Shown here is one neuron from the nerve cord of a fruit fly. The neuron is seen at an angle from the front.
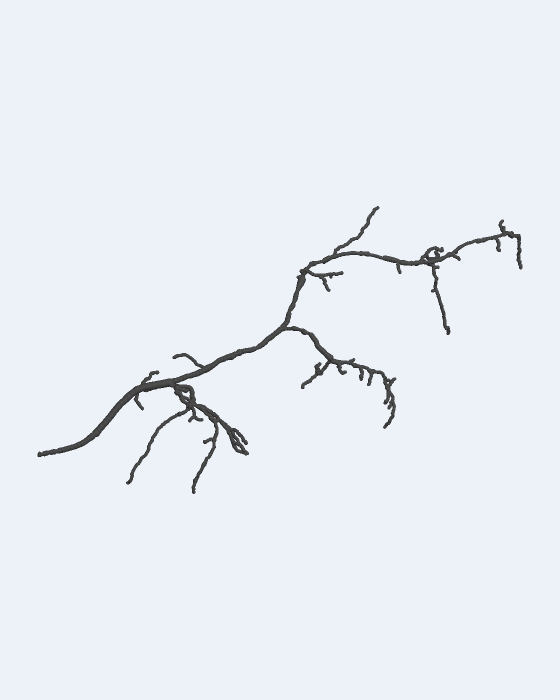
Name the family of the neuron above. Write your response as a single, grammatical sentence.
This neuron is of the family hemilineage WEDd1.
